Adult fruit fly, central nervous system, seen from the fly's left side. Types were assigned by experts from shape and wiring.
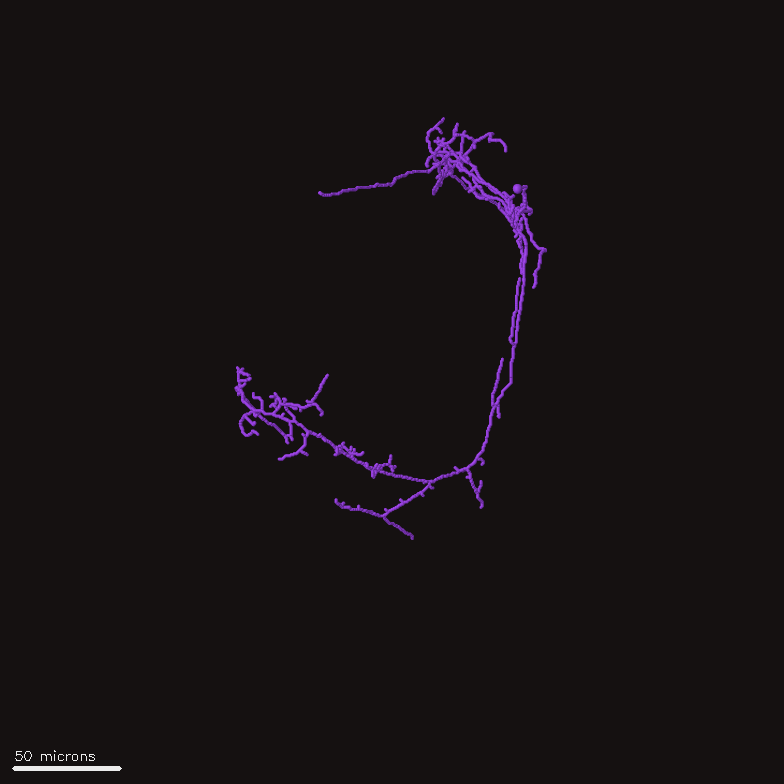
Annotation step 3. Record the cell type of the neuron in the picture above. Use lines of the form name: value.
cell type: CB2377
